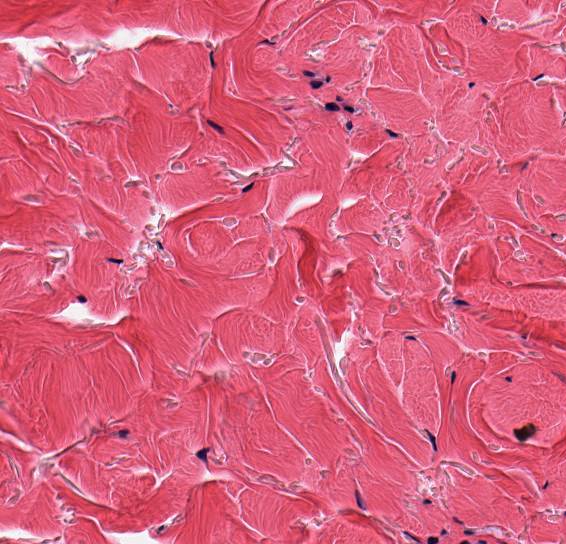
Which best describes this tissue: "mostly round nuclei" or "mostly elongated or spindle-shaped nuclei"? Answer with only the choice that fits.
Mostly elongated or spindle-shaped nuclei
